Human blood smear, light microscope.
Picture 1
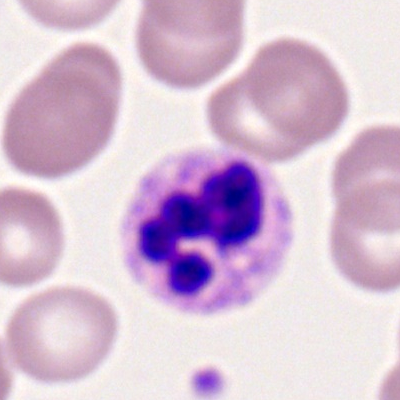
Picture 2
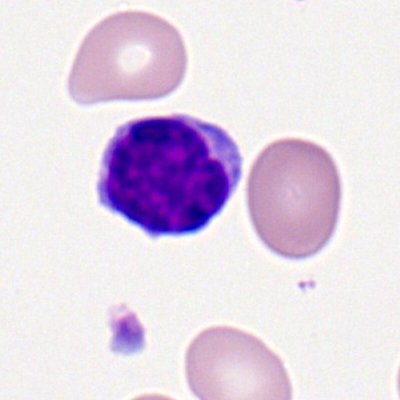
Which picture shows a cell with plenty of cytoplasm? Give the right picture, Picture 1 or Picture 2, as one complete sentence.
Picture 1 holds the cell with plentiful cytoplasm.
